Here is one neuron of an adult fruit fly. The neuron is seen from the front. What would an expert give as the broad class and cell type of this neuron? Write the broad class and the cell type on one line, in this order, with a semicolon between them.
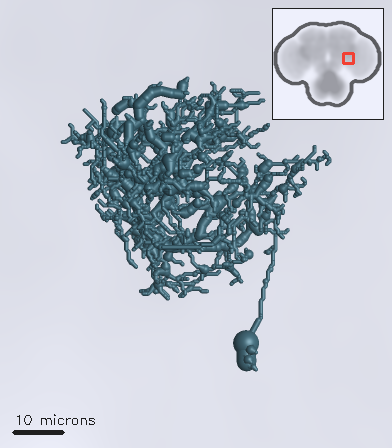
central-brain intrinsic neuron; AVLP352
